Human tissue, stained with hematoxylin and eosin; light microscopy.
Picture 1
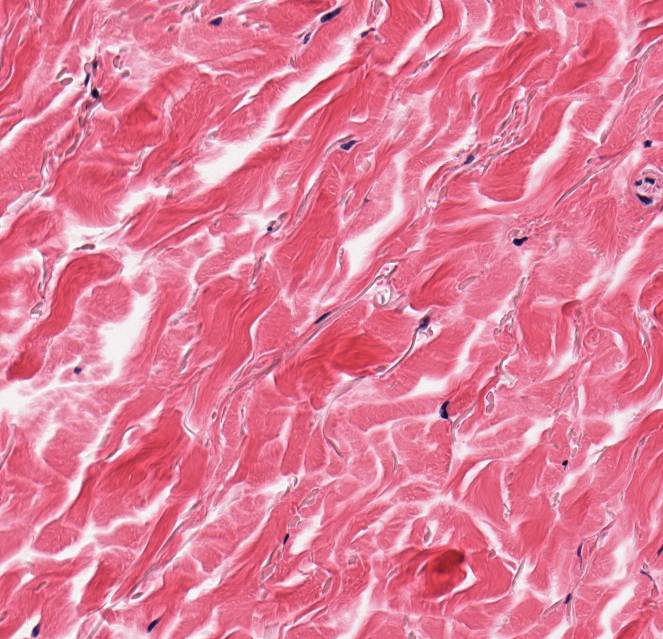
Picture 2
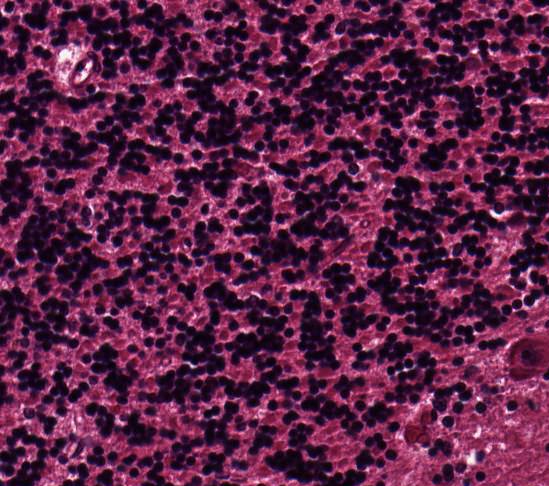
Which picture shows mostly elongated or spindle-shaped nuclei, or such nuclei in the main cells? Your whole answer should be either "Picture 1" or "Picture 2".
Picture 1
